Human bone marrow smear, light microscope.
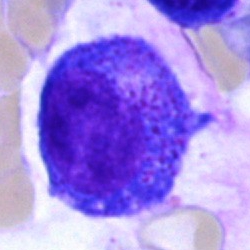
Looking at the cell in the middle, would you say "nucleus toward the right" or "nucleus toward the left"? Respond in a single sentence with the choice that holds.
Its nucleus is located toward the left side of the cell.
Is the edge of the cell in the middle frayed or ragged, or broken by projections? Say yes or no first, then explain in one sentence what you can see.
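Yes. A small pointed projection sticks out from the right edge of the cell.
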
